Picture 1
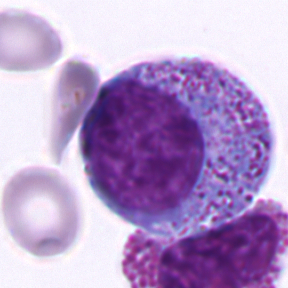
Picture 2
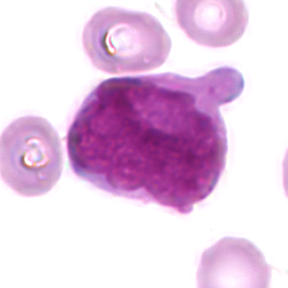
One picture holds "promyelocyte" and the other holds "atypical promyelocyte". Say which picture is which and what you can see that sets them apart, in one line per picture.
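Picture 1 shows a promyelocyte: The cytoplasm holds many coarse reddish-purple granules.
Picture 2 shows an atypical promyelocyte: No granules are visible in the cytoplasm.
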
